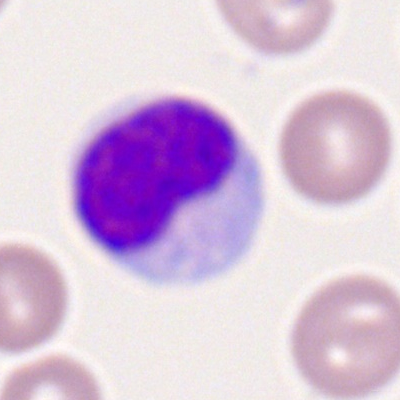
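Lymphocyte: see how its nucleus sits off-centre, toward the upper left of the cell. The nucleus takes up more room than the cytoplasm does. Look closely and you'll find the chromatin deep purple and coarsely clumped, while the cytoplasm is a pale blue-grey.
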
